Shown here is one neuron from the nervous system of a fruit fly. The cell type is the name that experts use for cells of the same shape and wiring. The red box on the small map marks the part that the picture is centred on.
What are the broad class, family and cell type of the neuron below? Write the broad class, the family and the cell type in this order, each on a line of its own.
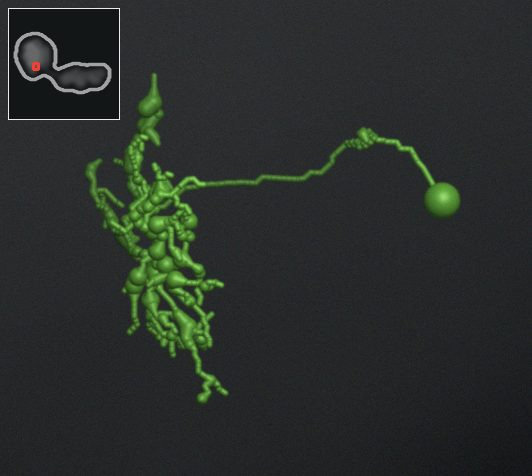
optic-lobe intrinsic neuron
T
T4a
